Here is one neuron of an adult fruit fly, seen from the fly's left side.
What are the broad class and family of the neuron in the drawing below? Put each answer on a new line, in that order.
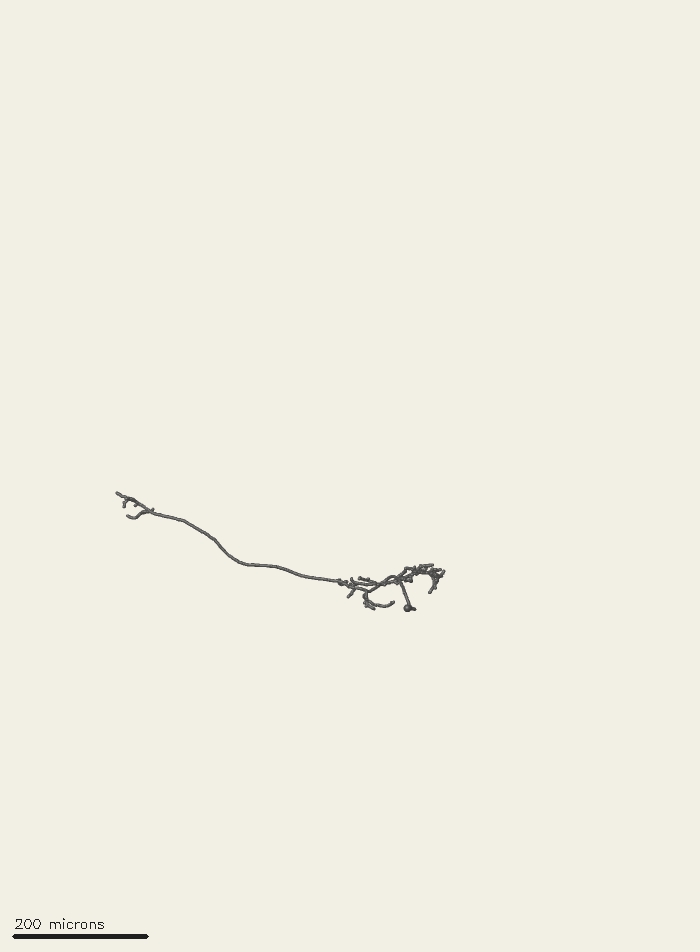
ascending neuron
hemilineage 12B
